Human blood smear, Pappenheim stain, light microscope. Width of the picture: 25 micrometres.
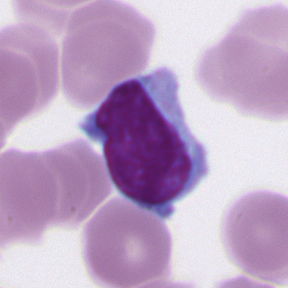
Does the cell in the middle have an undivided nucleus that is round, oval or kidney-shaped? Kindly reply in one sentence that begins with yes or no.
Yes, the nucleus of the cell is compact, undivided and round, oval or kidney-shaped.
